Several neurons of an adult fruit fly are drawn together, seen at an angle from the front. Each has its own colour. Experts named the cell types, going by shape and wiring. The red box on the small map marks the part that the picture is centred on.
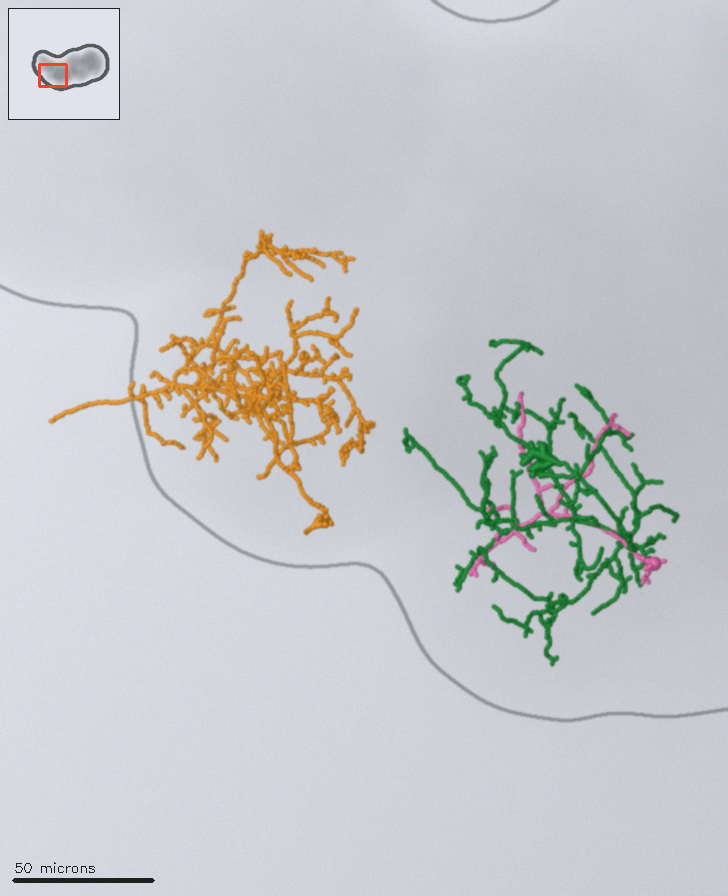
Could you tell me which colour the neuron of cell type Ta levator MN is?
green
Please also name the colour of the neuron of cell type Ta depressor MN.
pink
